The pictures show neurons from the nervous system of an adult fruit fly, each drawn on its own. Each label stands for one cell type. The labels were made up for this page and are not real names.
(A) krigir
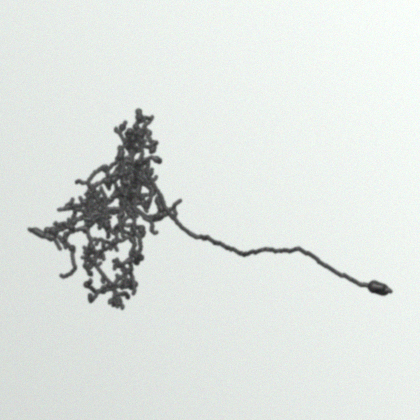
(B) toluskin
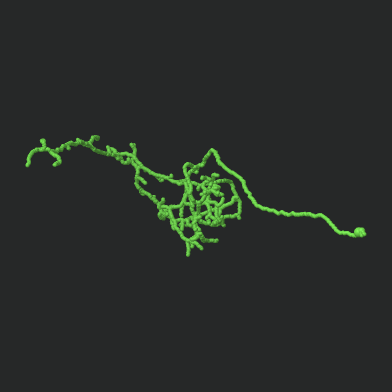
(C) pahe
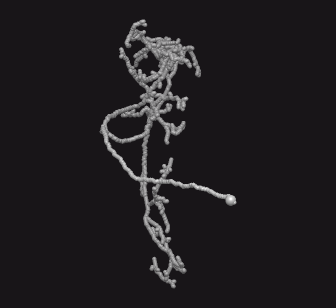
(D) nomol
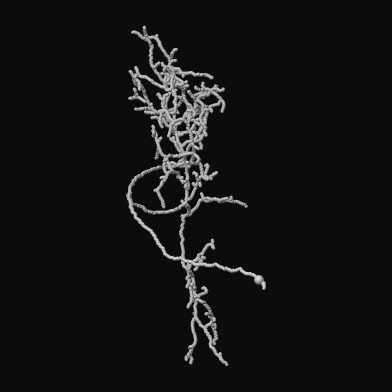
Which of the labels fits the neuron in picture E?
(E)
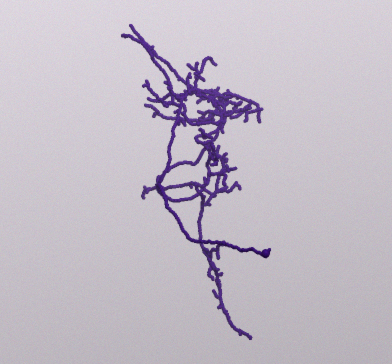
nomol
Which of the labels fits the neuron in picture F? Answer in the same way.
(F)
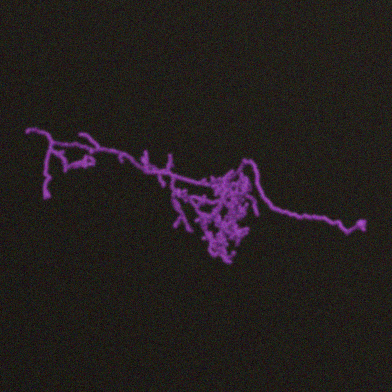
toluskin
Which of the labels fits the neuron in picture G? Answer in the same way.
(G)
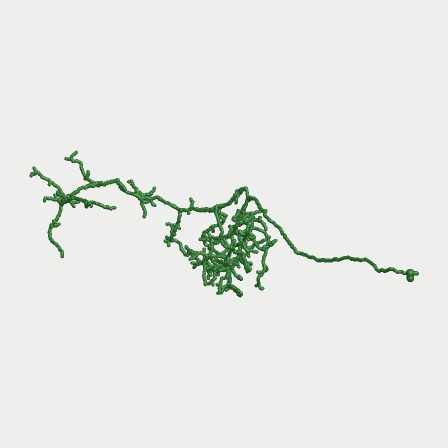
toluskin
